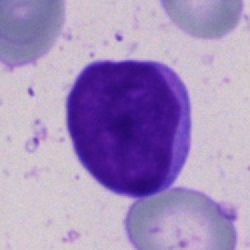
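Blast, the central cell in a stained human bone marrow smear. First, the outline is smooth and roughly round. Next, the cytoplasm forms a narrow crescent, seen mainly along the right side of the cell, and no granules are visible in it. Last, the chromatin is deep purple and fairly evenly textured, without coarse dark blocks.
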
